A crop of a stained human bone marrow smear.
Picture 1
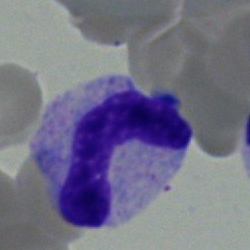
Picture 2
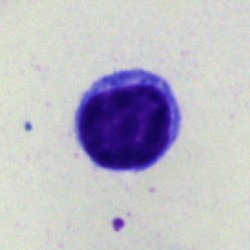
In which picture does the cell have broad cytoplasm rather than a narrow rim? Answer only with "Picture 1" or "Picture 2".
Picture 1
